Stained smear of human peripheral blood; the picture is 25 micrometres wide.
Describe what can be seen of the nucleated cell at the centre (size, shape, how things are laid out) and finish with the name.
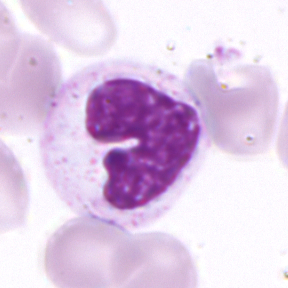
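The nucleus is kidney-shaped, its notch opening toward the left, and measures about 11 by 10 micrometres. Its chromatin is dark purple and coarsely clumped. The cytoplasm is very pale, nearly colourless with a faint lilac tint, and holds sparse fine pink-red granules. Answer: band neutrophil.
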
